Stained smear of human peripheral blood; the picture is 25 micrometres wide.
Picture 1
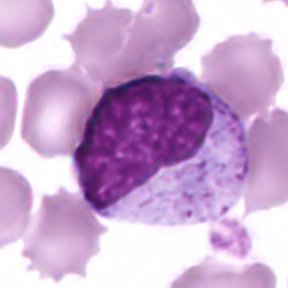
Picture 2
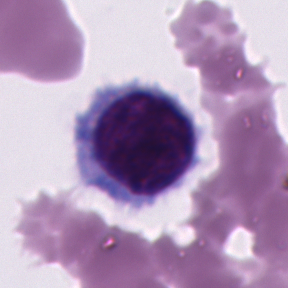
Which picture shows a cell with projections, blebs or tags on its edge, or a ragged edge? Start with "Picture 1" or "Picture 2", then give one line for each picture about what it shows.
Picture 2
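In picture 1: The cell has a roundish outline with a smooth edge.
In picture 2: The cell outline is roughly round but with a ragged, fuzzy edge.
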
